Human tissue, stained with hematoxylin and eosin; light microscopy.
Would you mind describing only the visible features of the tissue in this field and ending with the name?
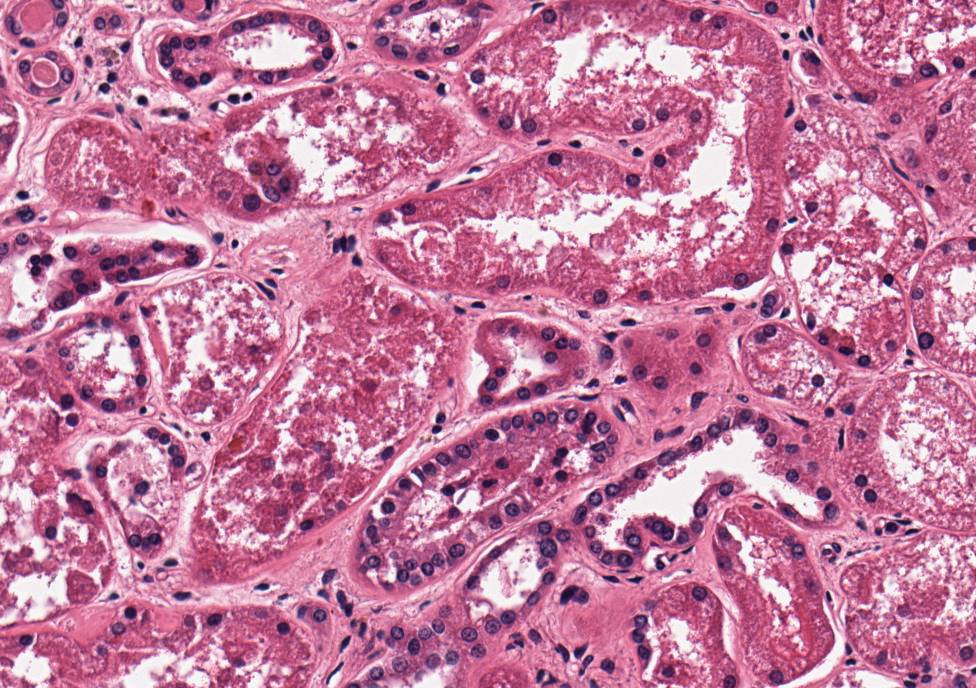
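Closely packed tubules fill the whole field, cut in round and elongated profiles with little tissue between them. No glomerulus appears anywhere. Most tubules have large cells with abundant granular, deeply eosinophilic cytoplasm. A few smaller ones, mainly lower centre, have low cuboidal cells, paler cytoplasm and more crowded nuclei around open lumens. This is renal cortex.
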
